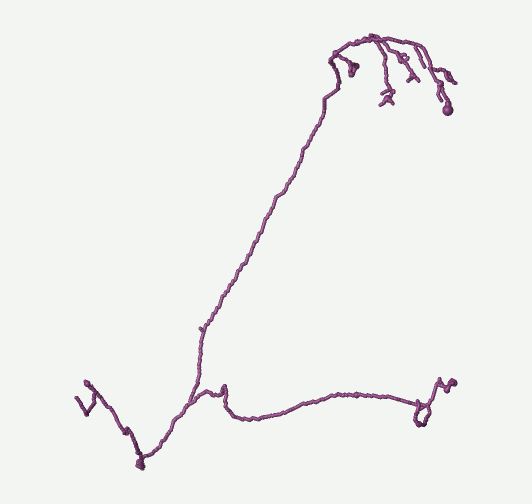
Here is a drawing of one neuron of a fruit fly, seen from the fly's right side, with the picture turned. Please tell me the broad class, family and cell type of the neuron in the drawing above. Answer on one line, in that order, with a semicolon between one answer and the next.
central-brain intrinsic neuron; class Kenyon Cell; KCab-s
